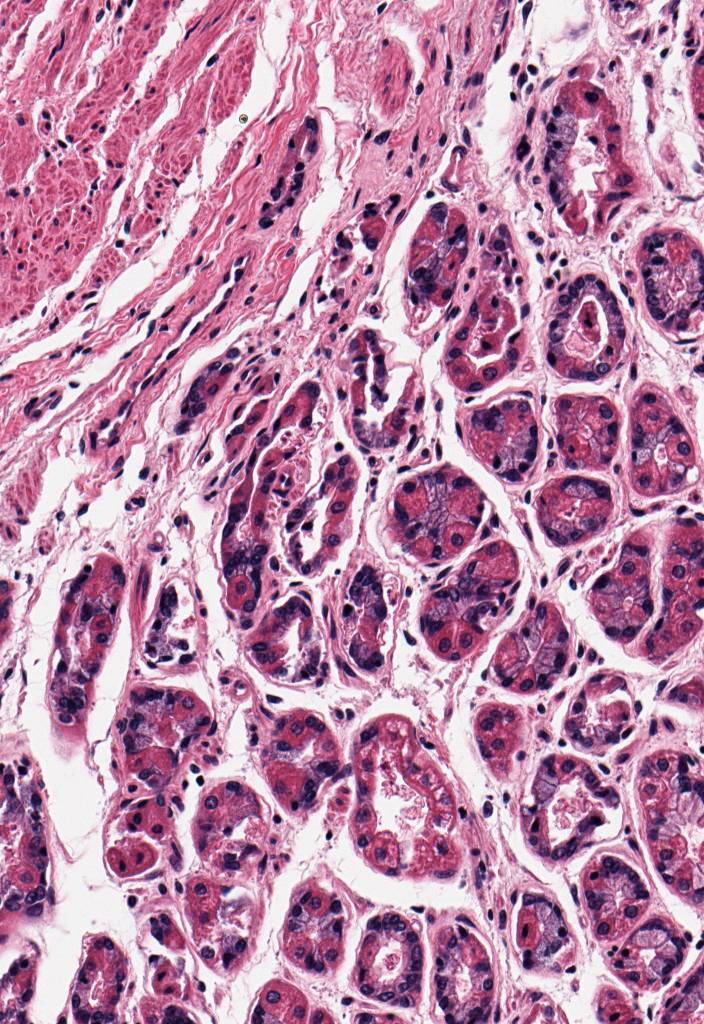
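Stomach, H&E: a band of pink fibrous and muscular tissue sits in the upper left corner, and closely packed glands take up the rest. Glands are cut mostly across or obliquely, rounded or oval with a small central lumen. Large bright pink cells with one round central nucleus fit parietal cells; the purple-blue granular ones between them, nuclei basal, fit chief cells.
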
